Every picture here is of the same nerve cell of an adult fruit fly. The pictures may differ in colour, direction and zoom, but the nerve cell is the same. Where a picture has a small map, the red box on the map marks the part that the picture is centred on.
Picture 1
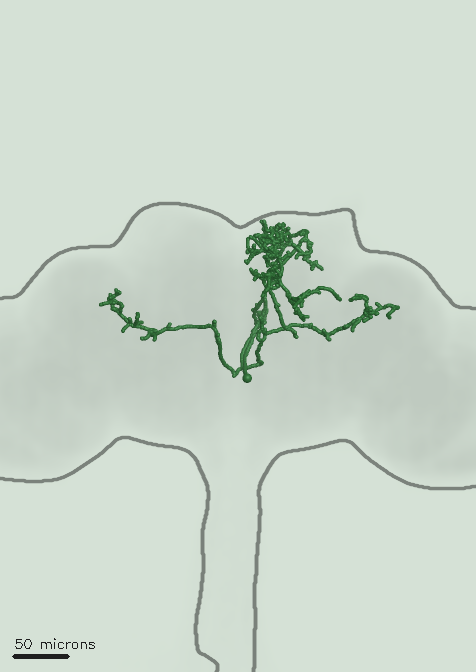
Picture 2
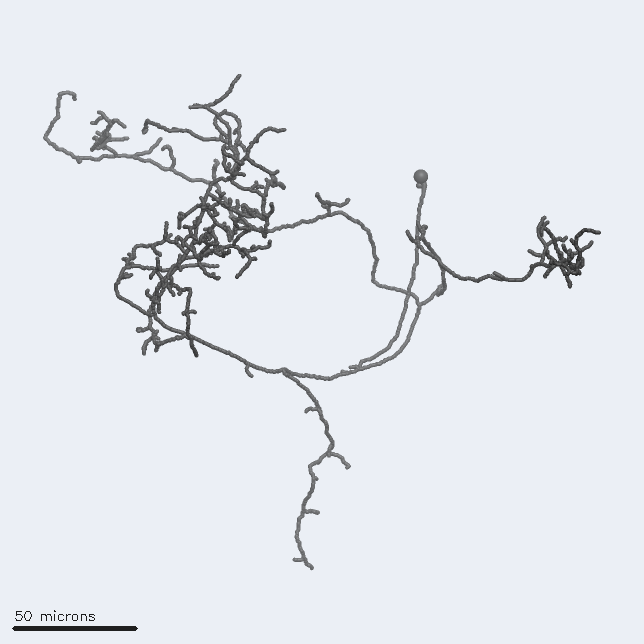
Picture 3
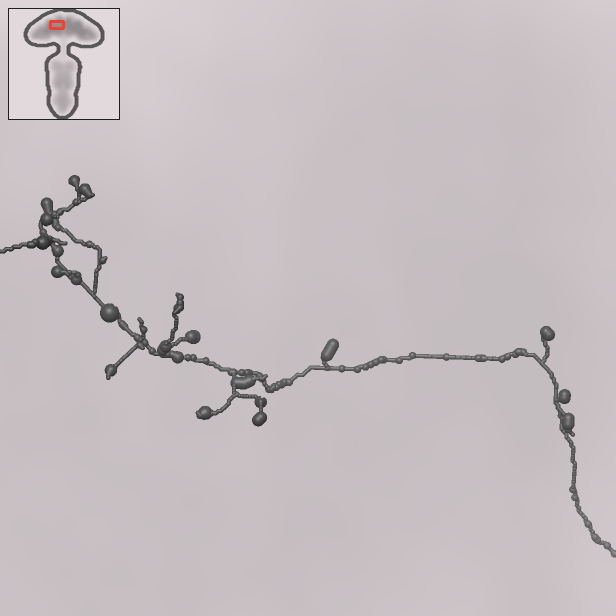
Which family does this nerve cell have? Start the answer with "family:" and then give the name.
family: hemilineage DM1_antero_dorsal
